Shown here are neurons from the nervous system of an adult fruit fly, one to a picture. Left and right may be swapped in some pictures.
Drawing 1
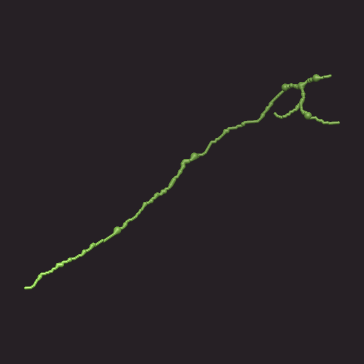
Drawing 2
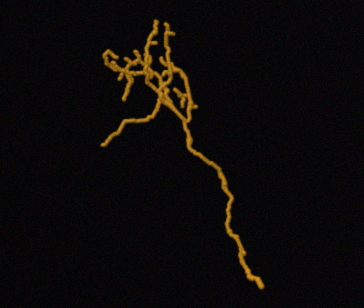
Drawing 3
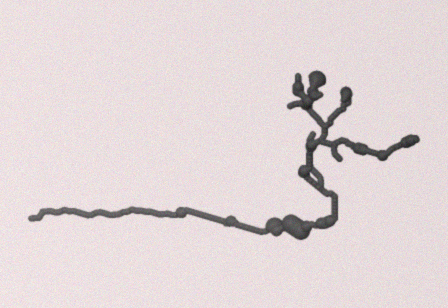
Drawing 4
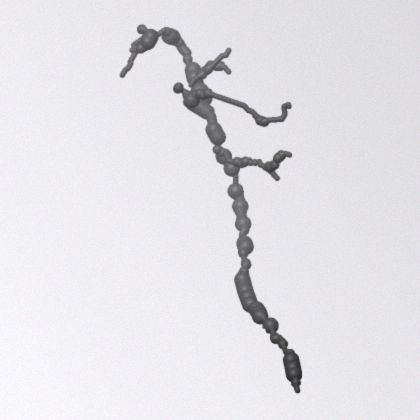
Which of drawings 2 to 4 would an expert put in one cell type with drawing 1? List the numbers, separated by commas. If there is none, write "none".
4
